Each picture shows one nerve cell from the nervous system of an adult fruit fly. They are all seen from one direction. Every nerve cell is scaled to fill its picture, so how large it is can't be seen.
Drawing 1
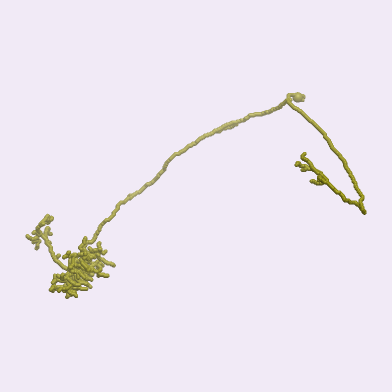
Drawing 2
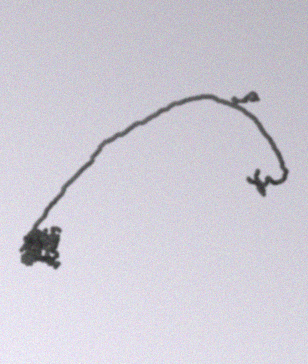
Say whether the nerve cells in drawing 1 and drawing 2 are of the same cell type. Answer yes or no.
yes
